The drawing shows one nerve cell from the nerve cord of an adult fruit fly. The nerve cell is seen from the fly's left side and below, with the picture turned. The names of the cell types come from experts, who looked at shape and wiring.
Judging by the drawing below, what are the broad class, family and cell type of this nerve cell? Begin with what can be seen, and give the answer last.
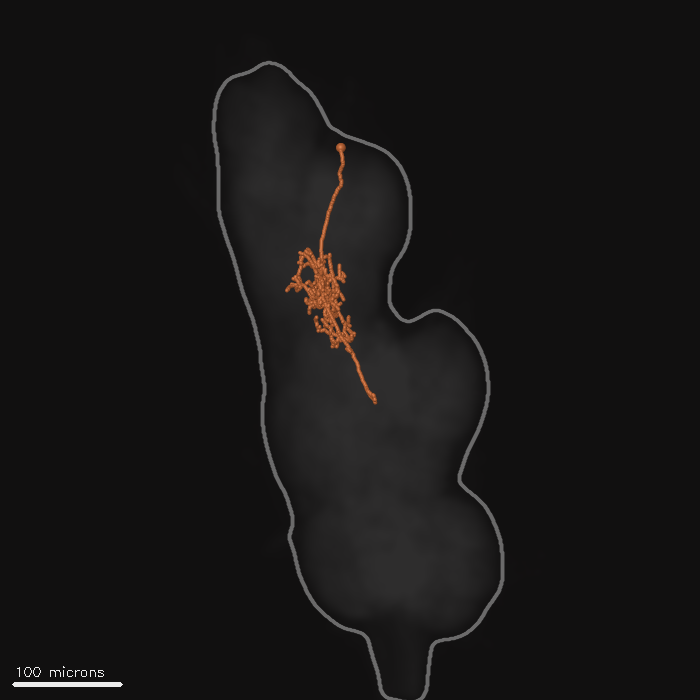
By the scale bar it is about 250 microns tall in this view. As drawn here it is more than twice as tall as it is wide. This is a nerve-cord intrinsic neuron. Its family is hemilineage 05B. It is of cell type IN05B090.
